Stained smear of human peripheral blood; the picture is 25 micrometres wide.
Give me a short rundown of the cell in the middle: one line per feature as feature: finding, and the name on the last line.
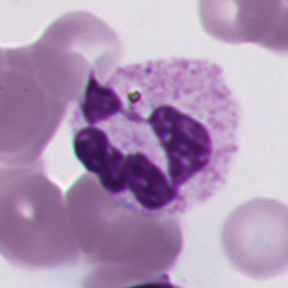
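Nucleus: divided into several separate lobes
Chromatin: dense and dark purple
Cytoplasm: abundant, pale pinkish-lilac
Granules: fine, lilac, scattered throughout the cytoplasm
Name: segmented neutrophil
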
